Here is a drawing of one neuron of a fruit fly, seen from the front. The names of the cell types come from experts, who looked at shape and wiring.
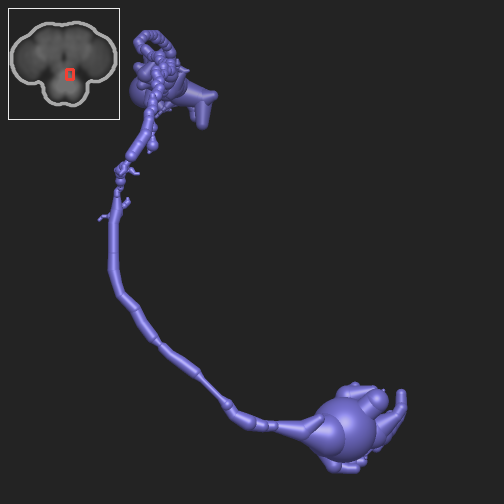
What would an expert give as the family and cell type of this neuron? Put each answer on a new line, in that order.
hemilineage 05B
CAPA_a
